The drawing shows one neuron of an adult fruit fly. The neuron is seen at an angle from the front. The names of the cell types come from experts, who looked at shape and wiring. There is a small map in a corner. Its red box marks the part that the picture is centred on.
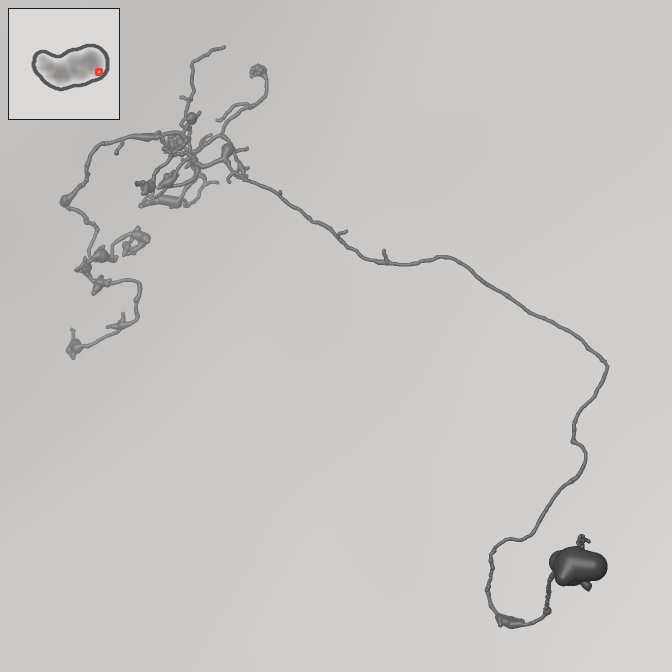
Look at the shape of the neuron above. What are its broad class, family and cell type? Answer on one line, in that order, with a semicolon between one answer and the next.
optic-lobe intrinsic neuron; Cm; Cm2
